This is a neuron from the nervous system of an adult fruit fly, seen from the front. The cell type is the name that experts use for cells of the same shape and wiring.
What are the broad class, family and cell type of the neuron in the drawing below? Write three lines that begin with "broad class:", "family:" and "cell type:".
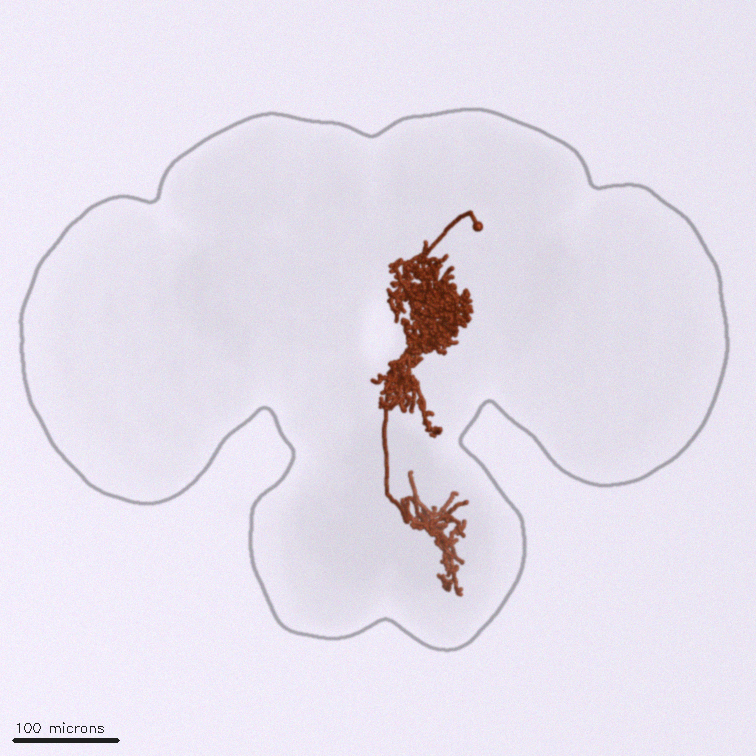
broad class: descending neuron
family: hemilineage WEDd1
cell type: DNa13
